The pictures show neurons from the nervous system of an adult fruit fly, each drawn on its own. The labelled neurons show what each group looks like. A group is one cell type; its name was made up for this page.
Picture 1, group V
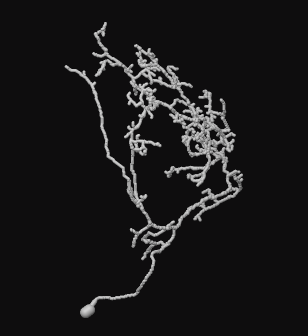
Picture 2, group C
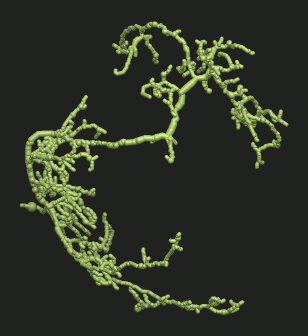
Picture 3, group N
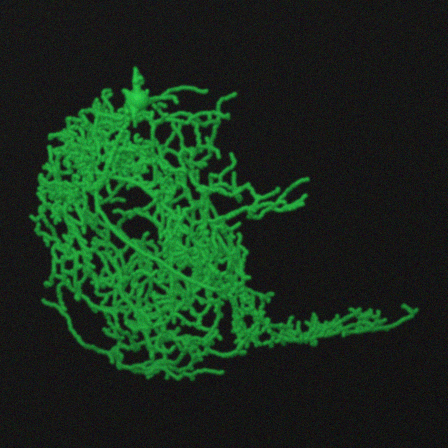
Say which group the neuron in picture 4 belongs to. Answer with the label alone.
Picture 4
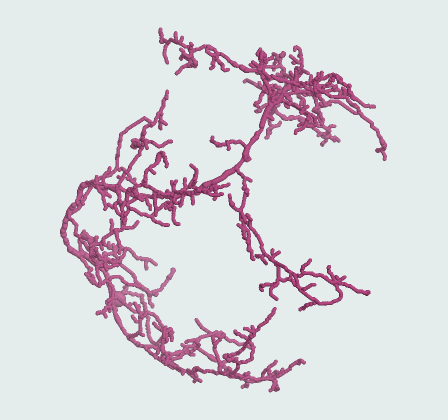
group C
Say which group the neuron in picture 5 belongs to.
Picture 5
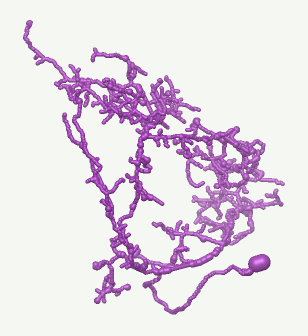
group V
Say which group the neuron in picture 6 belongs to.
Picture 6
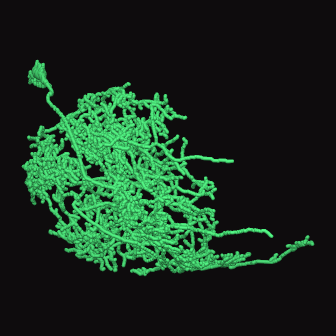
group N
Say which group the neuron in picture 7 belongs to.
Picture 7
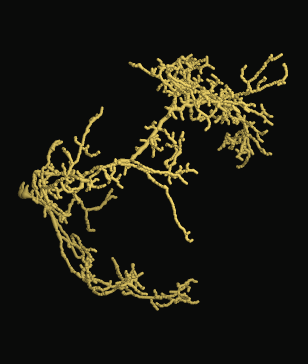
group C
